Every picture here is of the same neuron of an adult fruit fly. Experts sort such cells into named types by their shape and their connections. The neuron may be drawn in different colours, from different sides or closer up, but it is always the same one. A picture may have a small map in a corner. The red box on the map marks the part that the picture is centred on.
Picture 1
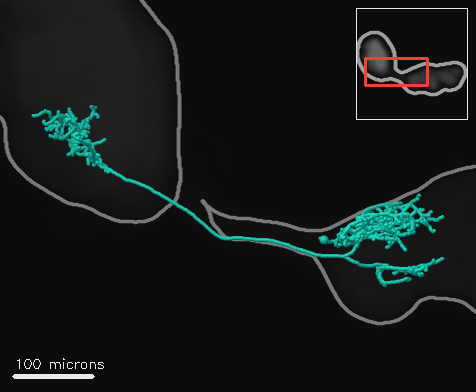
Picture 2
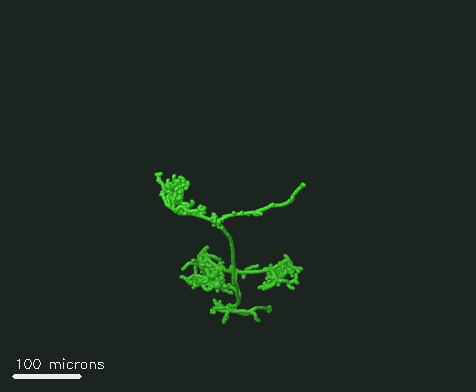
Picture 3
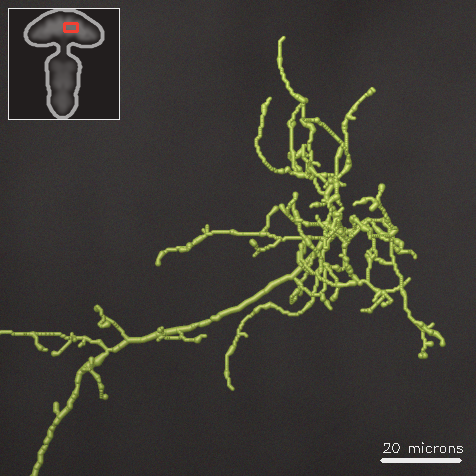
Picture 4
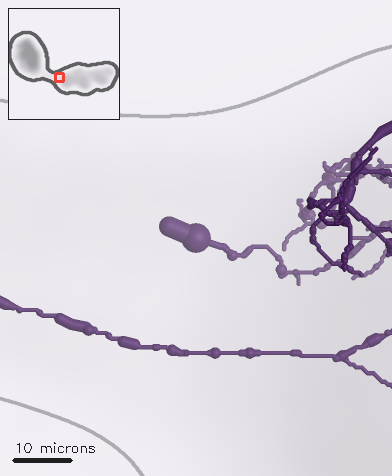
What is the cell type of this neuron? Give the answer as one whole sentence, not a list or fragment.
The neuron belongs to cell type ANXXX108.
